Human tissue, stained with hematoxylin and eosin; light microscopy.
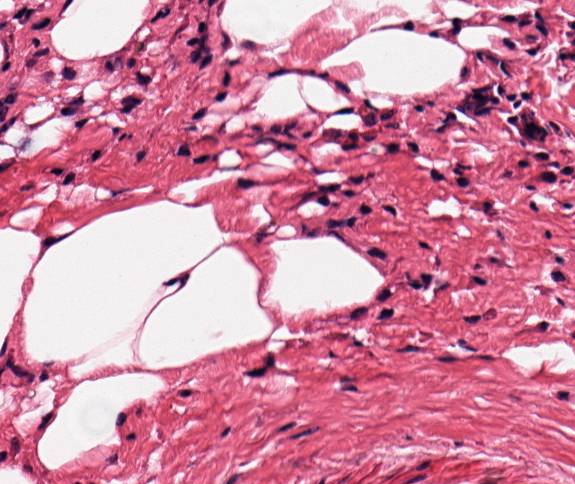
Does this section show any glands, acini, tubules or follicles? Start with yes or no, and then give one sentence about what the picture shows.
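No. No epithelium or glands are present anywhere in the field.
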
